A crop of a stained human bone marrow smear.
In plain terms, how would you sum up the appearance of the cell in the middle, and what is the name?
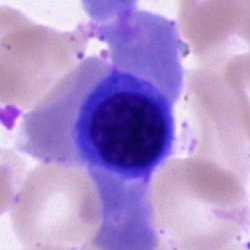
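Look first at the edge: the cell is round, and its outline is smooth. Inside the nucleus, you won't find any nucleoli. A thin deep blue rim of cytoplasm runs all the way around the nucleus, and it holds no vacuoles. This cell is an erythroblast.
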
